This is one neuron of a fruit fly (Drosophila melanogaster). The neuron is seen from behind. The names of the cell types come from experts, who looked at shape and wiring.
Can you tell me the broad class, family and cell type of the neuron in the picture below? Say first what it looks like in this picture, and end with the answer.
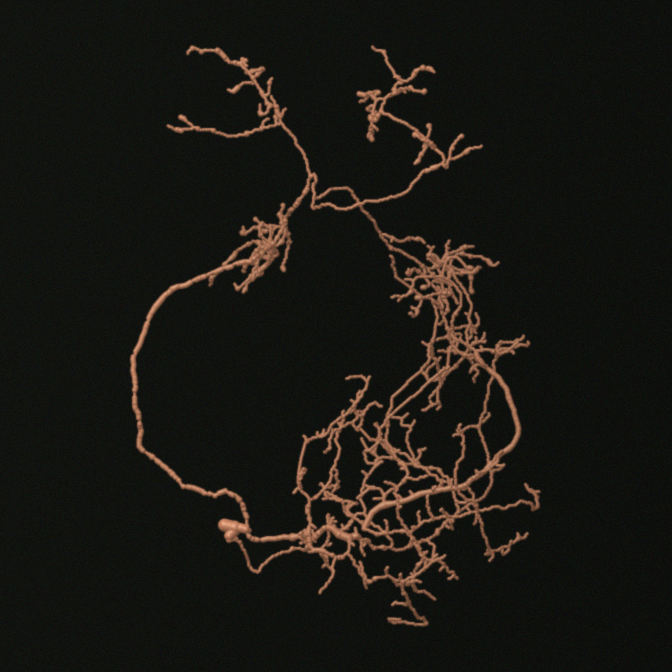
More than a hundred branch ends can be seen. As drawn here it is taller than it is wide. Its broad class is central-brain intrinsic neuron. Its family is hemilineage LB19. Its cell type is GNG535.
